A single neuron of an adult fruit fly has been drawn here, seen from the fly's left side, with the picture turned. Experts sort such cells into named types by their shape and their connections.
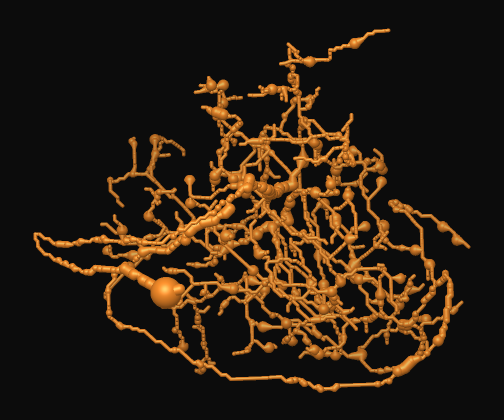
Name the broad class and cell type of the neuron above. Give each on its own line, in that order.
central-brain intrinsic neuron
SLP464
